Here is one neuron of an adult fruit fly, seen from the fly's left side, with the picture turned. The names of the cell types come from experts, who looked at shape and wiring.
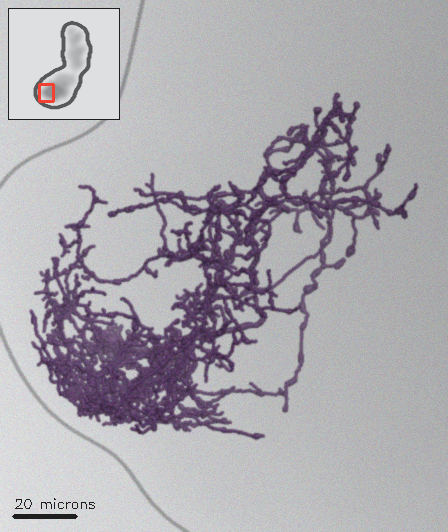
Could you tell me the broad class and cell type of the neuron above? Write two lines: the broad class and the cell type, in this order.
central-brain intrinsic neuron
SLP004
